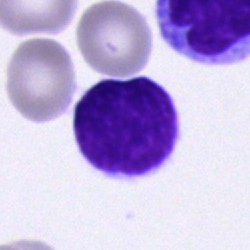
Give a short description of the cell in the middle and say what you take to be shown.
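A round, smooth outline bounds the cell. Its chromatin is dense, dark purple and coarsely clumped, and no nucleoli are visible in the nucleus. No granules are seen. It is a lymphocyte.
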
